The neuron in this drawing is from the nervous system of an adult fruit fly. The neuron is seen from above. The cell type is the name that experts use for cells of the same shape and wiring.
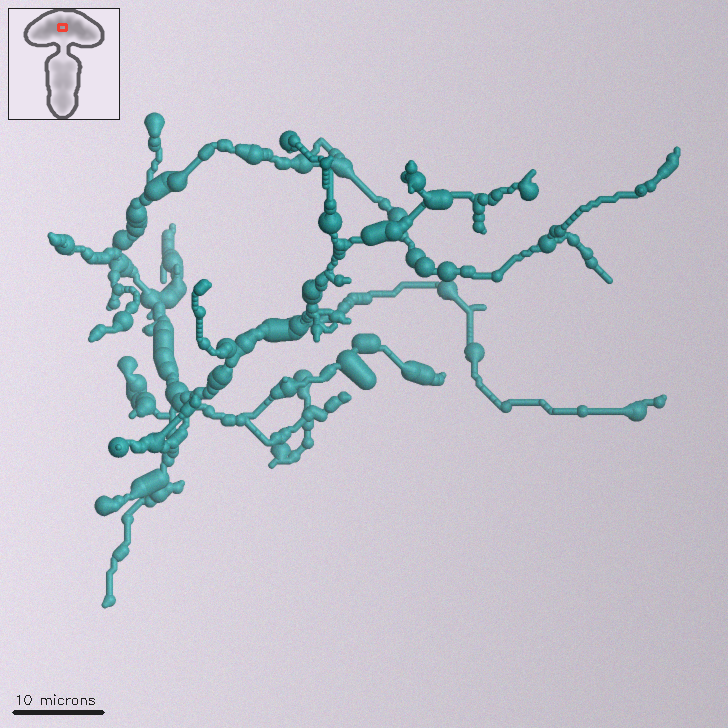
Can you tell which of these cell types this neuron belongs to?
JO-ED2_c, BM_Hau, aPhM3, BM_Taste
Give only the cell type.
BM_Hau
